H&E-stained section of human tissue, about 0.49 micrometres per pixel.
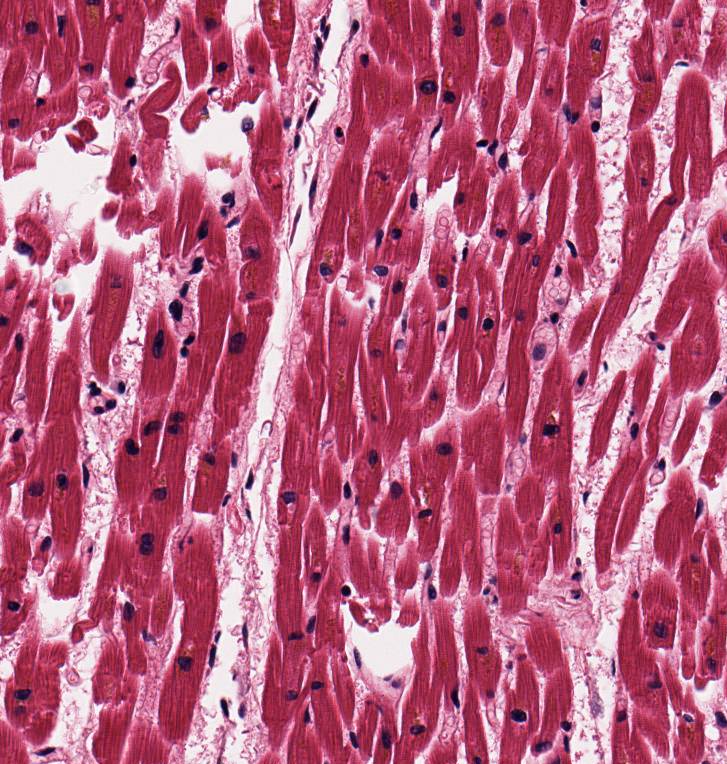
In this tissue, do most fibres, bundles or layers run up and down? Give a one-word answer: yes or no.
Yes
